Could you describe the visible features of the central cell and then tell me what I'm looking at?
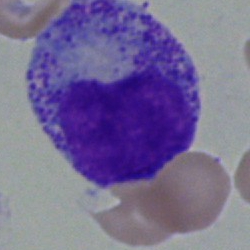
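First, the nucleus: a single unlobed mass placed eccentrically in the lower part of the cell. Its chromatin stains dark purple and looks dense. Second, the cytoplasm: above the nucleus it is pale greyish-blue. The cell is a myelocyte.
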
